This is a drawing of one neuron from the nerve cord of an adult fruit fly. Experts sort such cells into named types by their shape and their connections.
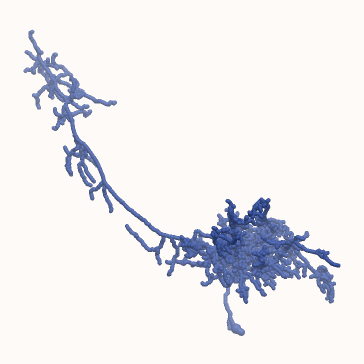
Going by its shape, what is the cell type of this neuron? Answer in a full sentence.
The cell type is INXXX215.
